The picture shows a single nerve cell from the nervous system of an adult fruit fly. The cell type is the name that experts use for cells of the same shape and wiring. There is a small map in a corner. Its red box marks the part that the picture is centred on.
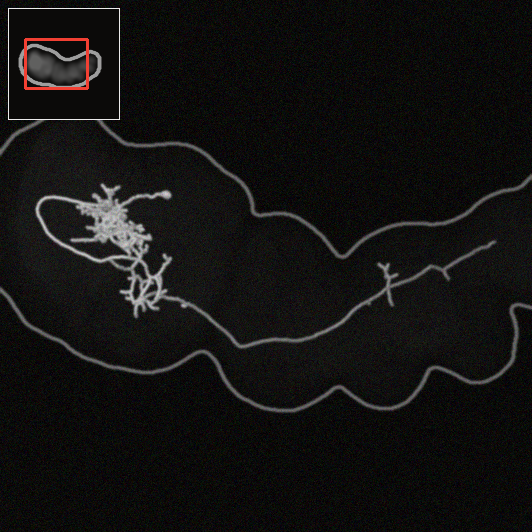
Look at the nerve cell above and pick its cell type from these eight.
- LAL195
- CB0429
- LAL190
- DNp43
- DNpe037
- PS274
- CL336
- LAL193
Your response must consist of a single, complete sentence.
The nerve cell has DNpe037 as its cell type.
